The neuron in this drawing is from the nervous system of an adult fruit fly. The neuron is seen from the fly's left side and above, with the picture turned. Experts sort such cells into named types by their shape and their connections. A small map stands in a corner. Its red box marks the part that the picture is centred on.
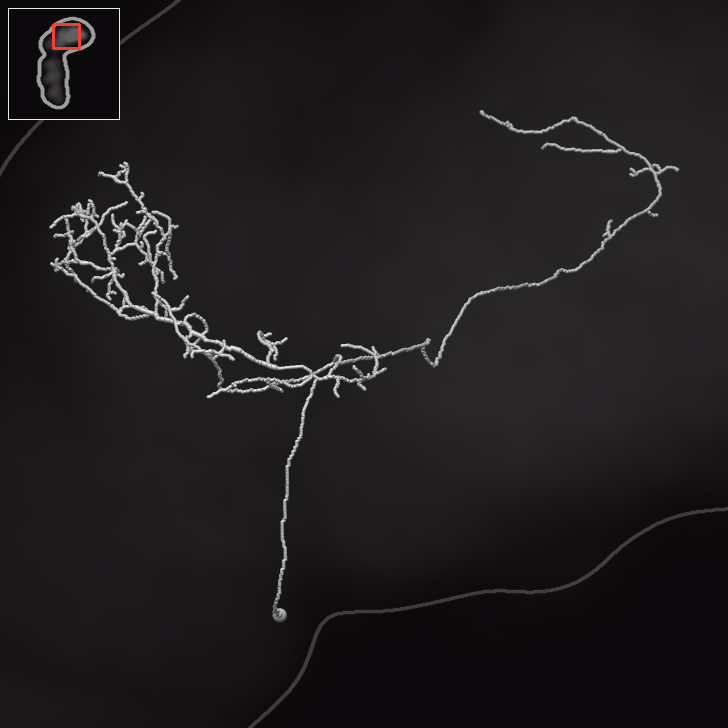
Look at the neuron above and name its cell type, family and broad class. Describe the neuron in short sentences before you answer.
The cell body can be seen at the bottom of the picture. Dozens of branch ends can be seen. The cell type is CB2472. Its family is hemilineage VLPl&p2_posterior. This is a central-brain intrinsic neuron.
